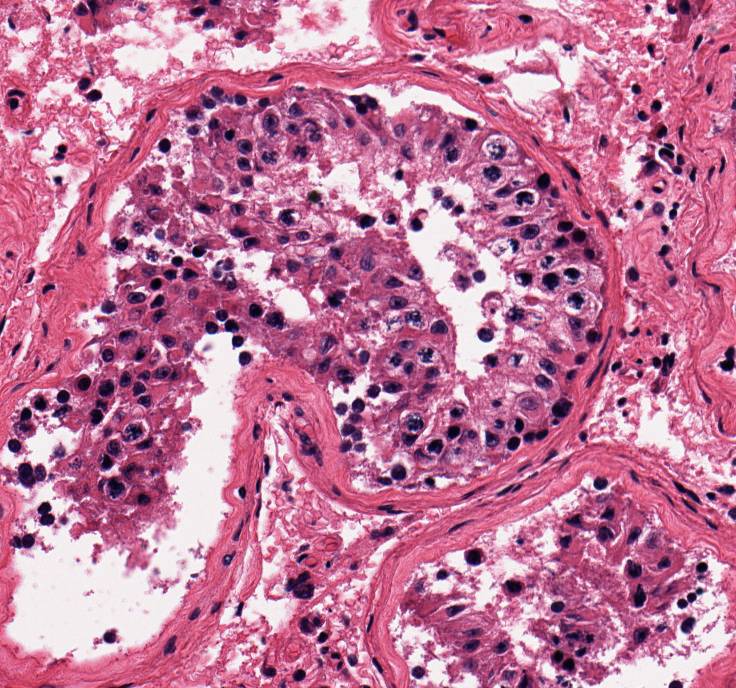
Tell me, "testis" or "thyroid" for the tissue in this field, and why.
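This is testis, not thyroid. First, the contents: the central unit holds large cells with round nuclei and prominent nucleoli, clearest on its right side, and small, dark, round nuclei are scattered among the larger cells throughout the units.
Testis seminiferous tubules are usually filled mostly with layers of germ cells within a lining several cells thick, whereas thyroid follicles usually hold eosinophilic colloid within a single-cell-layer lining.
Next, the walls: flattened, elongated nuclei lie parallel to each unit's circumference. Last, between the units: loose, pale pink, wispy tissue with scattered small dark nuclei.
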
